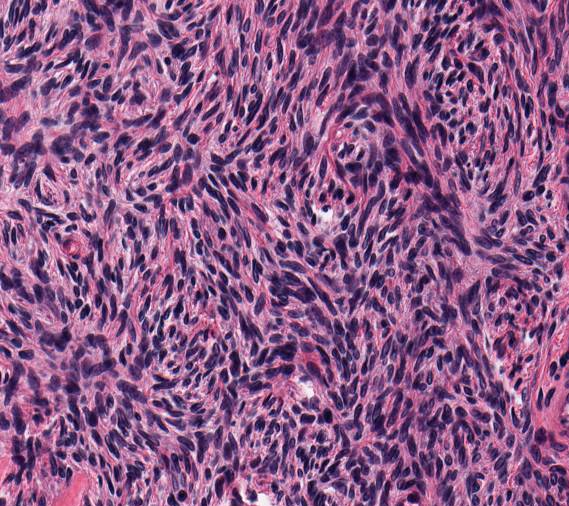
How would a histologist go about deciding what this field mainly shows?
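Ovarian cortex occupies the field. Its spindle cells run in short fascicles that cross one another in varying directions.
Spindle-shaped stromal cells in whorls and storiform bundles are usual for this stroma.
The nuclei are elongated to oval and darkly stained, and the scant cytoplasm is pink and ill-defined. No glands or epithelium appear anywhere in the field.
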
